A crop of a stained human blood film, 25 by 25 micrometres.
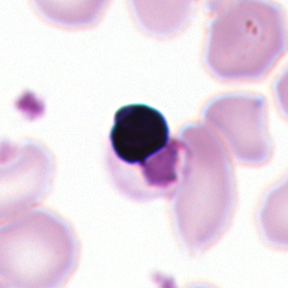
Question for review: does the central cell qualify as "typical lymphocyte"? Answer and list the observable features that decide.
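The pale area around the nucleus is pinkish, like the neighbouring red cells, not blue, and the chromatin is very dark and uniformly dense, with no visible pattern inside the nucleus.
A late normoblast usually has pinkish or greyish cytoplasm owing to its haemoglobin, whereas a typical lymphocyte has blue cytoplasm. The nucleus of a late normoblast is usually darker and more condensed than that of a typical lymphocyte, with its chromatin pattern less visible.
The cell is therefore a normoblast, and the name typical lymphocyte does not fit. The pale area holds no granules.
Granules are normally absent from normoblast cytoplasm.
This pale area lies mostly below and to the left of the nucleus. No nucleoli can be seen, and a purple, irregular fragment touches the nucleus at its lower right.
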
